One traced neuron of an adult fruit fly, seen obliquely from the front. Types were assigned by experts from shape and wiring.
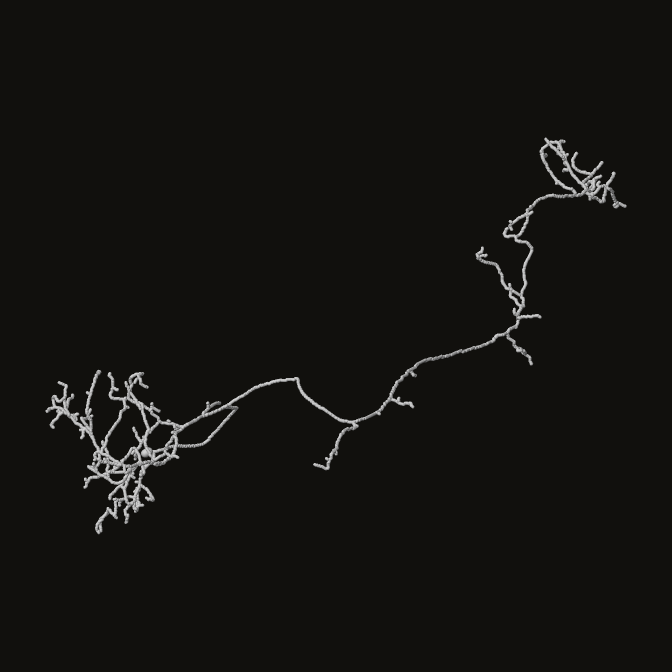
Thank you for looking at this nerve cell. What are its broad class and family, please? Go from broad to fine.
nerve-cord intrinsic neuron; hemilineage 08B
